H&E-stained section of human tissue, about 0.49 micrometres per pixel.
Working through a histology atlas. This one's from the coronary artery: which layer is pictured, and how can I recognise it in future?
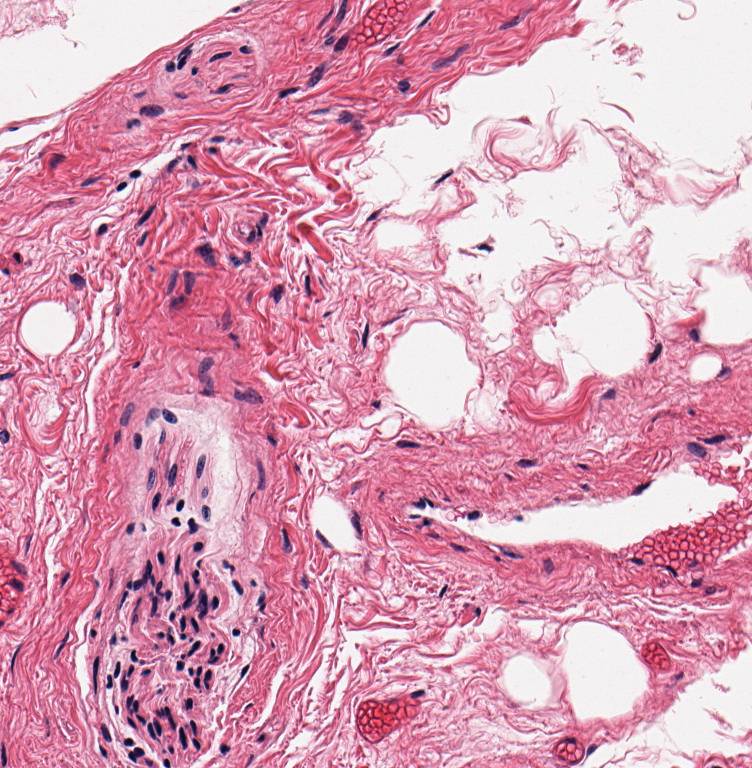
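Tunica adventitia. Throughout, the field is fibrous connective tissue without epithelium, and in the left half the collagen fibres are wavy, dense and deeply eosinophilic.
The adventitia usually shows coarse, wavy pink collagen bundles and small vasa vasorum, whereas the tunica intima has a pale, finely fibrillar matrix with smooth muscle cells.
Small vessels packed with red blood cells lie near the lower right edge, and an elongated bundle of closely packed, wavy, dark spindle nuclei lies at lower left.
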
